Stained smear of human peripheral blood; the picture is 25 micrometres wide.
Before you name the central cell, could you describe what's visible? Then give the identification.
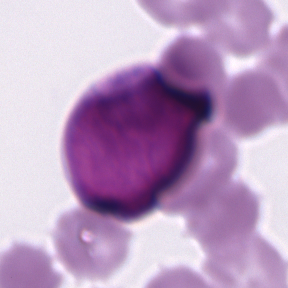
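Chromatin here is fine and evenly spread, with a faint streaky texture, in a nucleus staining reddish purple. There's only a thin dark blue rim of cytoplasm, clearest along the upper right and lower edges, and no vacuoles are visible in the cell. It's a myeloblast.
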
